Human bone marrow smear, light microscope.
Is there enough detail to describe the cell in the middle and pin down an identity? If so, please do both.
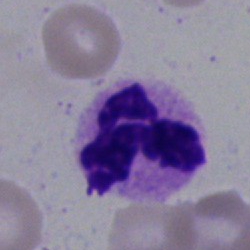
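Going point by point, the outline of the cell is roughly round. The nucleus is divided into several lobes, and no nucleoli are visible in it. The cytoplasm holds fine, faint granules. It is a segmented neutrophil.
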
